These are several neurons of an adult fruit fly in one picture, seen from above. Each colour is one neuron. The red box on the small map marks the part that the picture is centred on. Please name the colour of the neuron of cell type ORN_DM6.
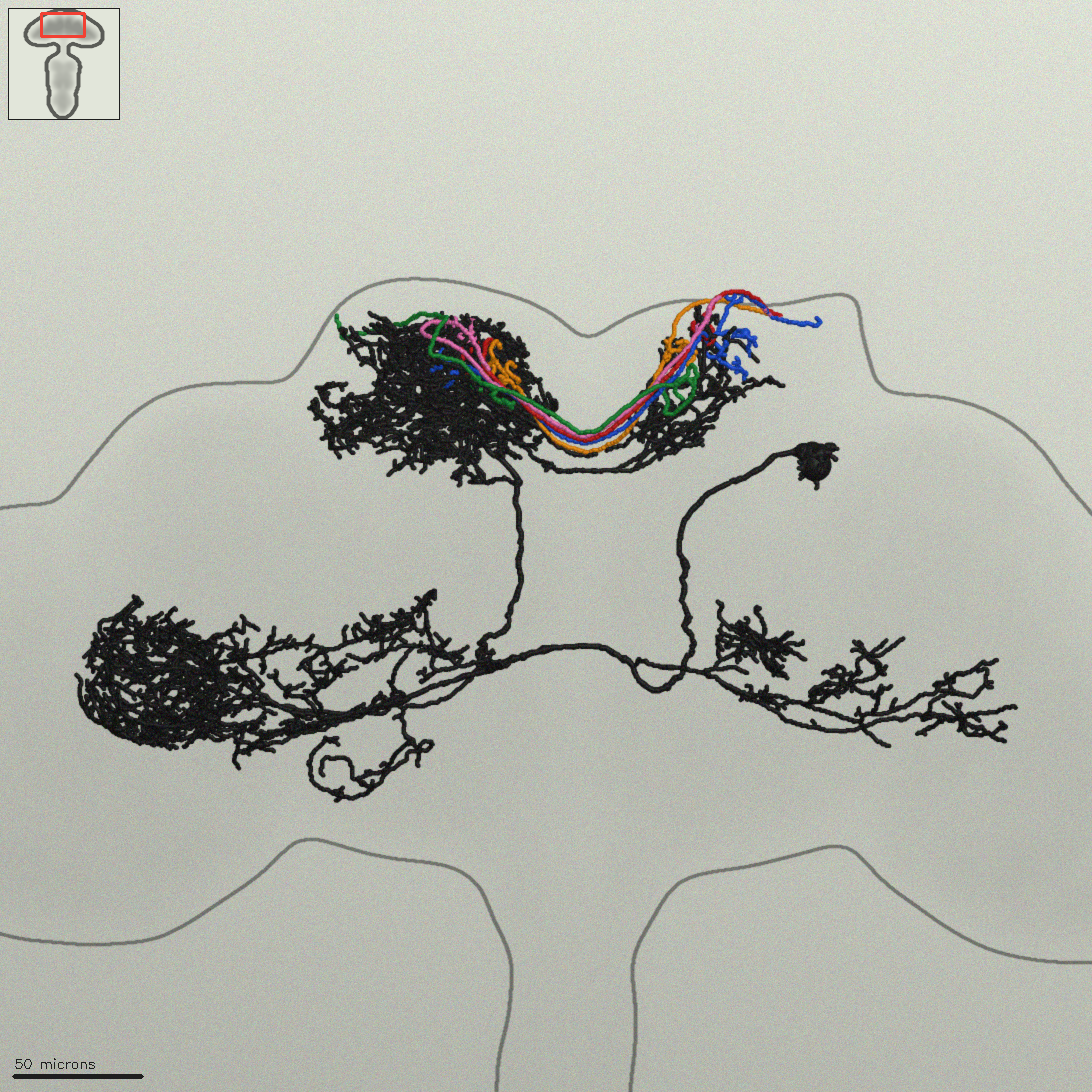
orange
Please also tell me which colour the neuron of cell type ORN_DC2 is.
red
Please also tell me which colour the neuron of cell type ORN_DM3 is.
green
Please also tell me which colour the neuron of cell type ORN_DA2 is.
pink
